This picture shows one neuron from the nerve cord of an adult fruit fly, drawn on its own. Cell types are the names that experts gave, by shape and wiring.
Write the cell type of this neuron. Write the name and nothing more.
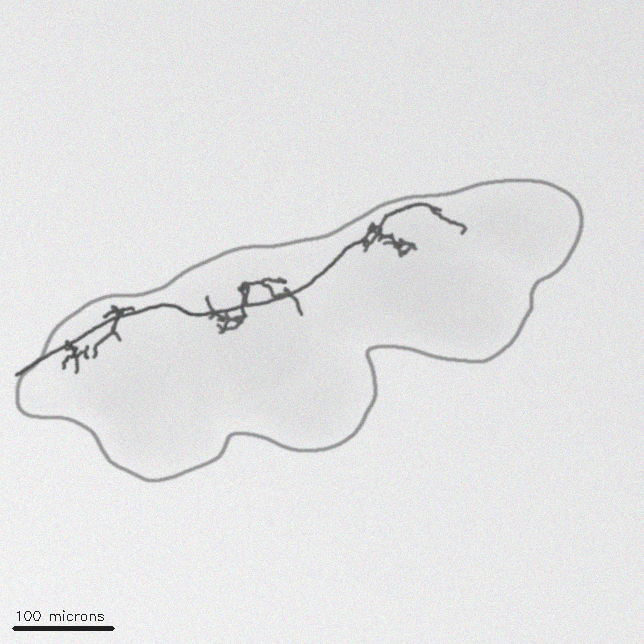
DNg69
